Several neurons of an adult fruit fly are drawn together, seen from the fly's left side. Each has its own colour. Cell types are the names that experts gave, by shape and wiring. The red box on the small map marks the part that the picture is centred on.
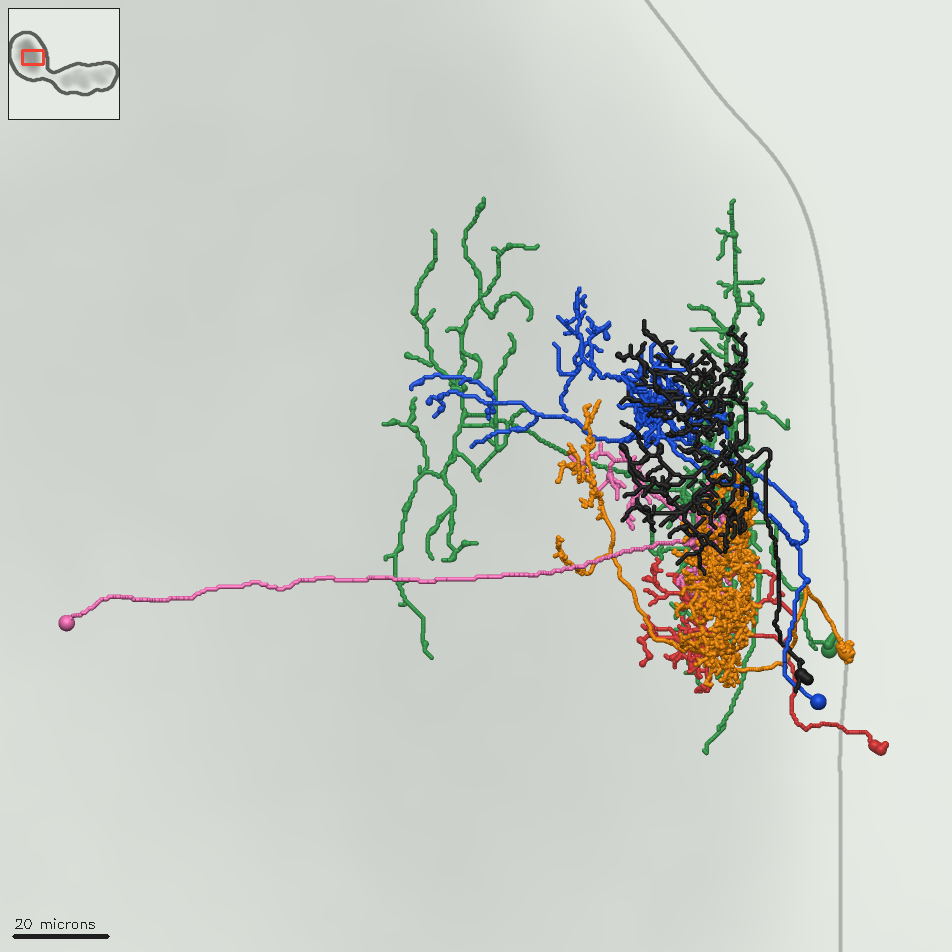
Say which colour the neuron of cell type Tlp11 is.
green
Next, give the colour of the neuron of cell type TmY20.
pink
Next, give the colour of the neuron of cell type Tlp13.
orange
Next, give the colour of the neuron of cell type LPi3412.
black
